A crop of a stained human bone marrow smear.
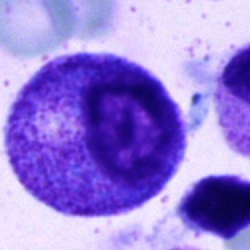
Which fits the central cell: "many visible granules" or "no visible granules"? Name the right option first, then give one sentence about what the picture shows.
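Many visible granules. The cytoplasm is packed with fine purple-red granules.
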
